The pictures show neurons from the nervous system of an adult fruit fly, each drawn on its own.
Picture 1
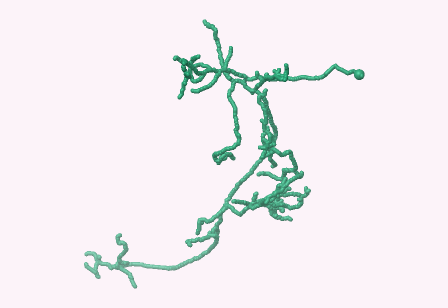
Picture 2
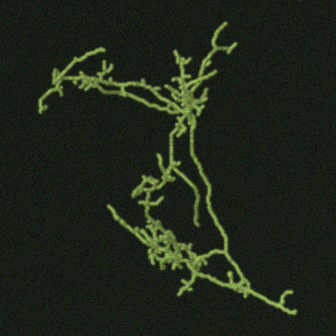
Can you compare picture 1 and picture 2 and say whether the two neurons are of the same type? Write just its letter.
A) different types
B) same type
B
